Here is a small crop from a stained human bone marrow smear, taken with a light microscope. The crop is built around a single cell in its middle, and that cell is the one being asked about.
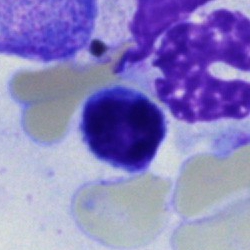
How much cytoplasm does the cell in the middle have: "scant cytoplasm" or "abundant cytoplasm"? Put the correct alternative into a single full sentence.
There is only scant cytoplasm around the nucleus of this cell.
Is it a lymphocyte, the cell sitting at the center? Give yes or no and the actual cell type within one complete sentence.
Yes, the centre of the crop holds a lymphocyte.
